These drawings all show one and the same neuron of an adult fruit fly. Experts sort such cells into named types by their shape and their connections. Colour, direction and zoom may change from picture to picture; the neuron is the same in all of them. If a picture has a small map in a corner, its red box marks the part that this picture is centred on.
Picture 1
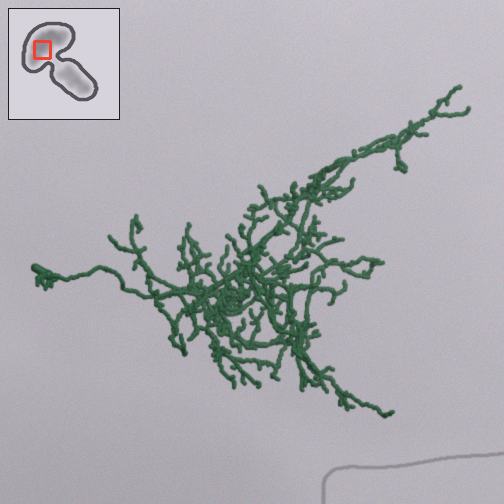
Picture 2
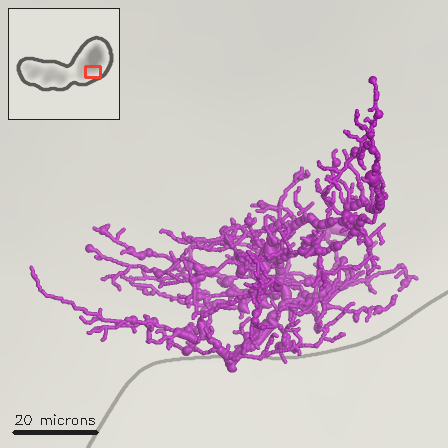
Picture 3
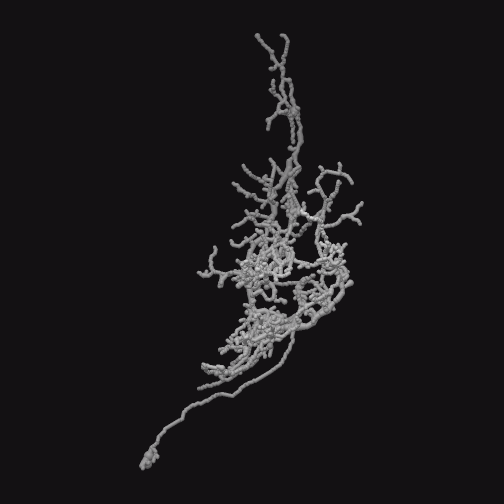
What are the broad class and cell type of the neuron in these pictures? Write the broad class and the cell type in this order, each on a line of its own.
central-brain intrinsic neuron
GNG226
